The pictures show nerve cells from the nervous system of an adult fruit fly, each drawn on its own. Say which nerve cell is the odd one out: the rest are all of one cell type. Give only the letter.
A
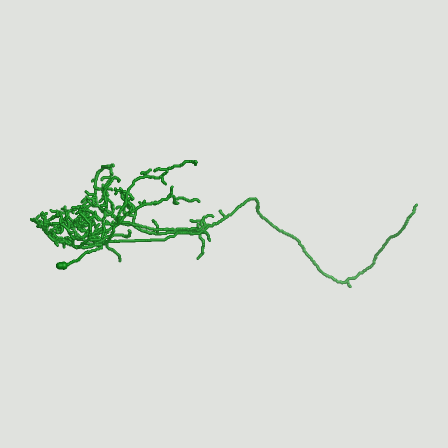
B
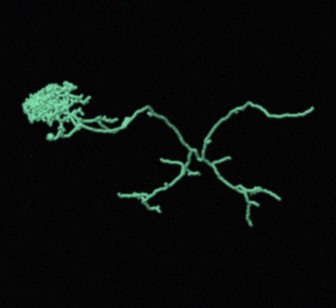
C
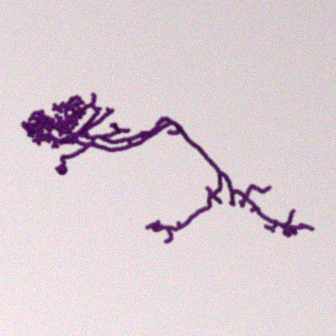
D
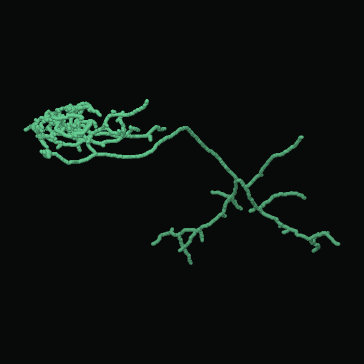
A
